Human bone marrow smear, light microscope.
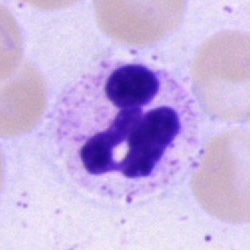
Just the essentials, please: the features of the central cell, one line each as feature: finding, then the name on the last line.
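Outline: round and smooth
Chromatin: dense, staining dark purple
Cytoplasm: no vacuoles
Name: segmented neutrophil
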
